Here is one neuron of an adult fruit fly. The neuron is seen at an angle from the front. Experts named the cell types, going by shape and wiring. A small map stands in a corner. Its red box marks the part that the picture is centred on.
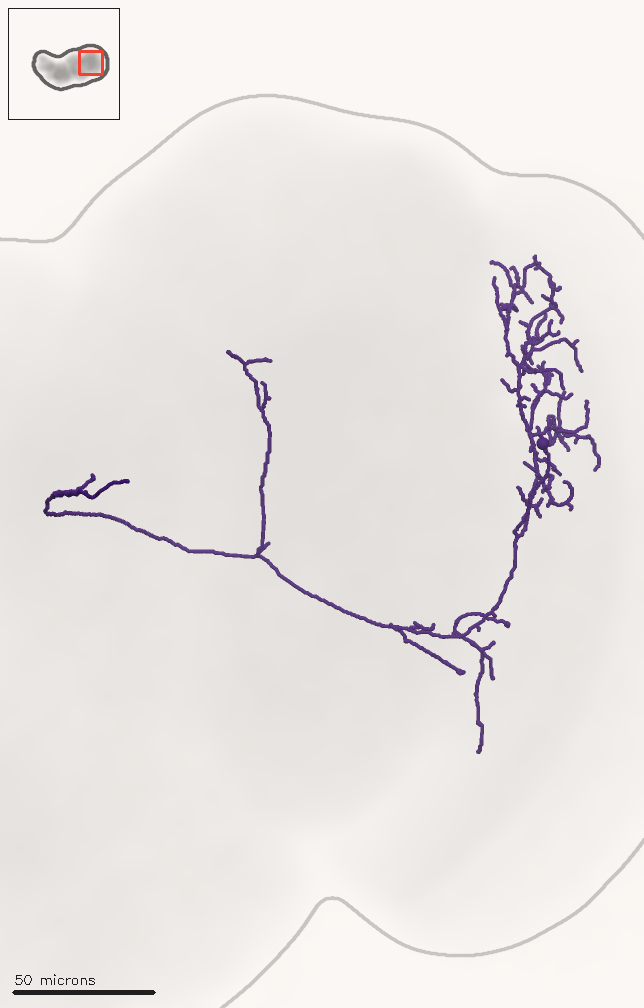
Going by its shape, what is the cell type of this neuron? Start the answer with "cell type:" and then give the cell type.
cell type: aMe5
